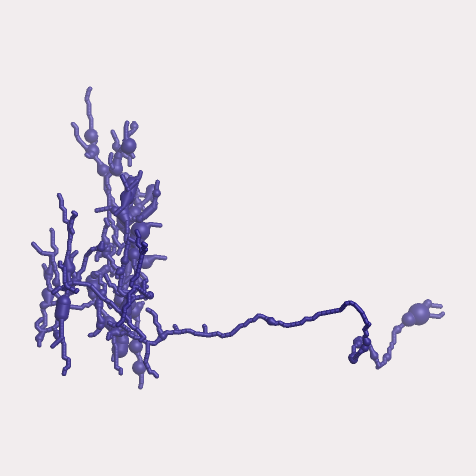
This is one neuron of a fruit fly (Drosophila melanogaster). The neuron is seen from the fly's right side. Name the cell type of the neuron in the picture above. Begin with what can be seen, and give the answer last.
The picture shows dozens of branch ends. As drawn here it is wider than it is tall. This is an optic-lobe intrinsic neuron. Its cell type is Cm3.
